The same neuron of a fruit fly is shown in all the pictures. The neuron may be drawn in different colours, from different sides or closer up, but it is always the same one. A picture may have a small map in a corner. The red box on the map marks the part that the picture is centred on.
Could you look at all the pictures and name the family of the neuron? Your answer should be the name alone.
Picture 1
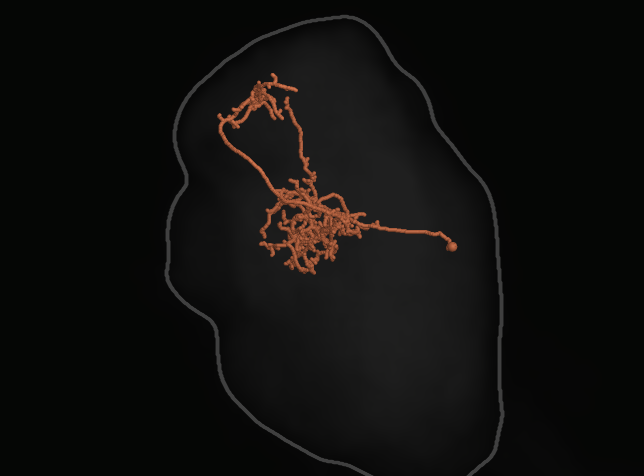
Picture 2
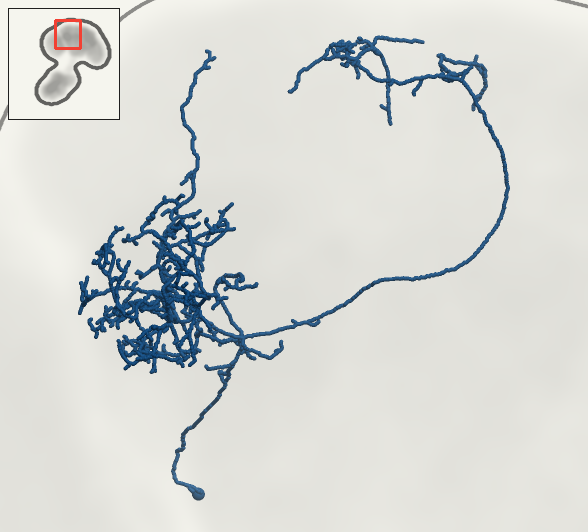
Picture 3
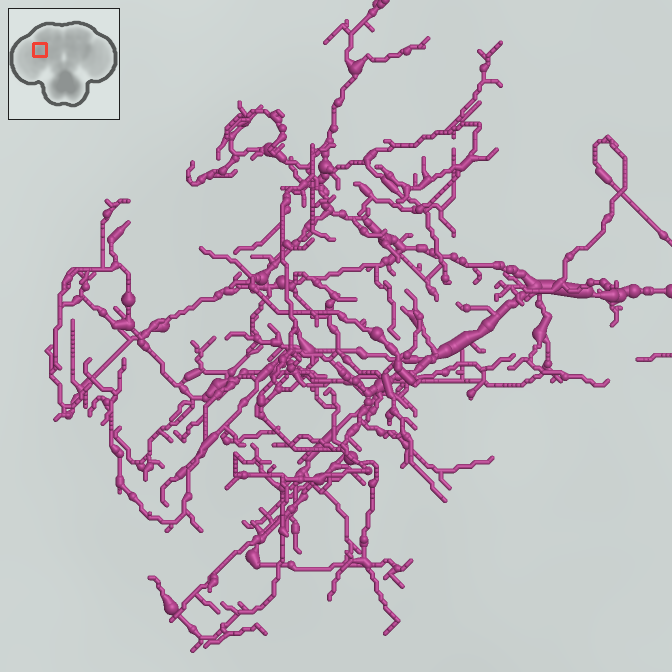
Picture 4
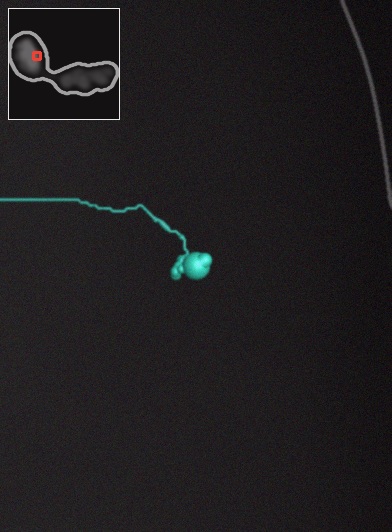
hemilineage VLPl&p1_posterior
